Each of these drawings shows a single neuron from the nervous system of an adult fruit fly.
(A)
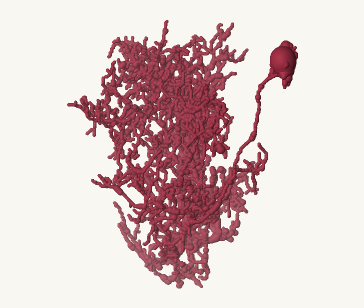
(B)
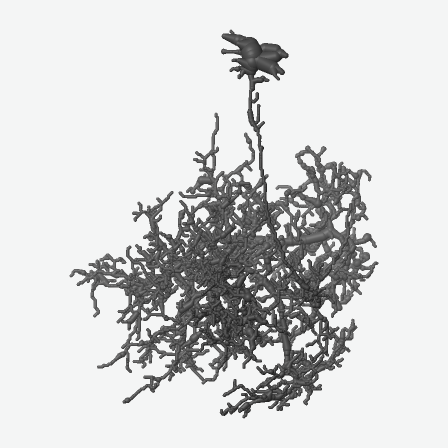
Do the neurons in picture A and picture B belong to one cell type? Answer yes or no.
yes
